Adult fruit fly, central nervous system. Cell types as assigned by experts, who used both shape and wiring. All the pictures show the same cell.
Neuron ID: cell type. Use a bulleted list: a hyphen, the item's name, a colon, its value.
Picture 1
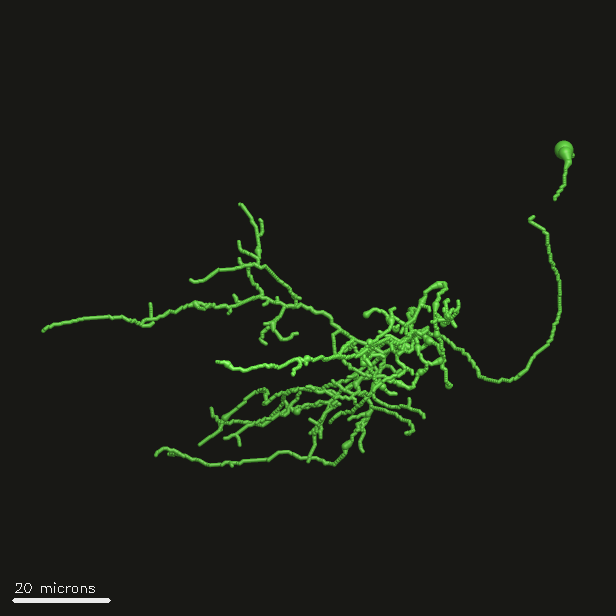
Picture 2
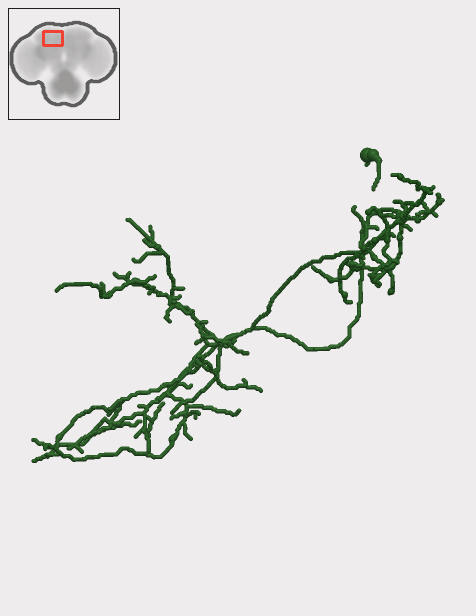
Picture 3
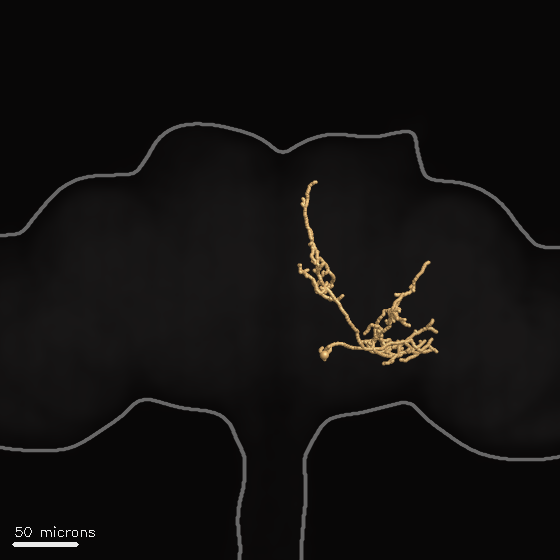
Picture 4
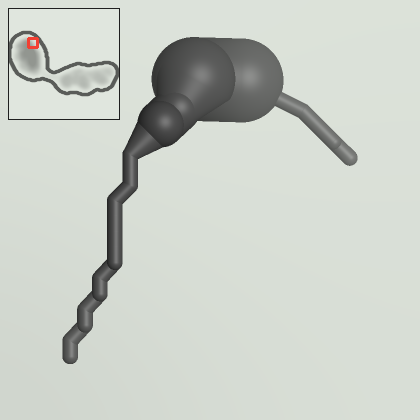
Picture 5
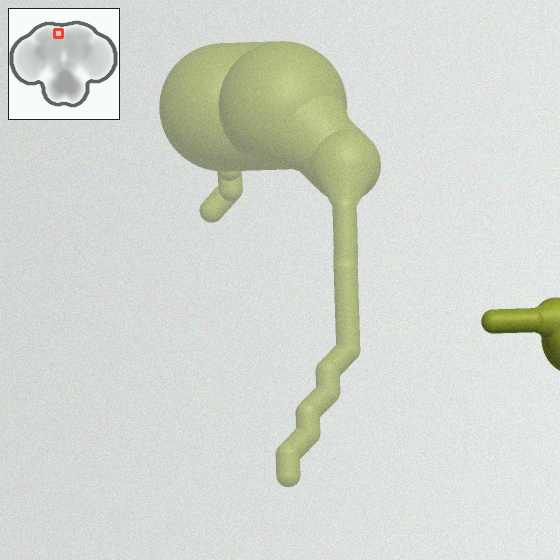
- cell type: SMP330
